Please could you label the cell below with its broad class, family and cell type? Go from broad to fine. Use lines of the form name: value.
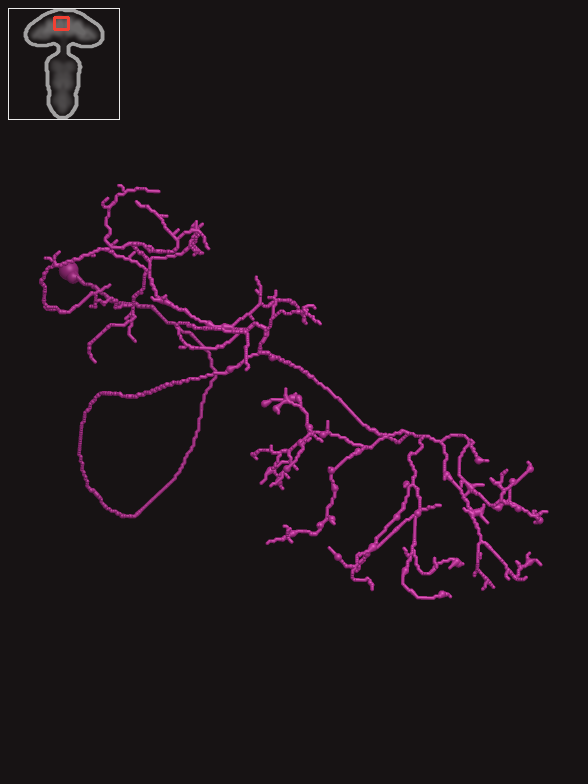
broad class: central-brain intrinsic neuron
family: hemilineage LALv1_dorsal
cell type: FB3D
